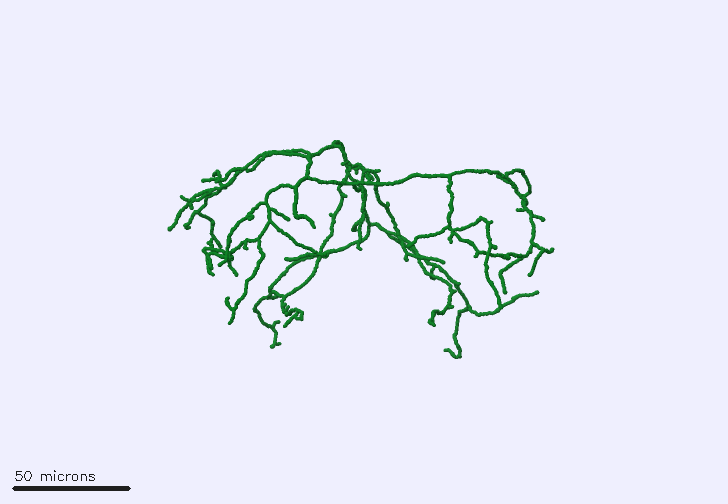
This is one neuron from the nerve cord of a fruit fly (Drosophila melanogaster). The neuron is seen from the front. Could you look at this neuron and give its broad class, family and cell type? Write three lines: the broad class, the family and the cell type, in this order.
descending neuron
DNge
DNge003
